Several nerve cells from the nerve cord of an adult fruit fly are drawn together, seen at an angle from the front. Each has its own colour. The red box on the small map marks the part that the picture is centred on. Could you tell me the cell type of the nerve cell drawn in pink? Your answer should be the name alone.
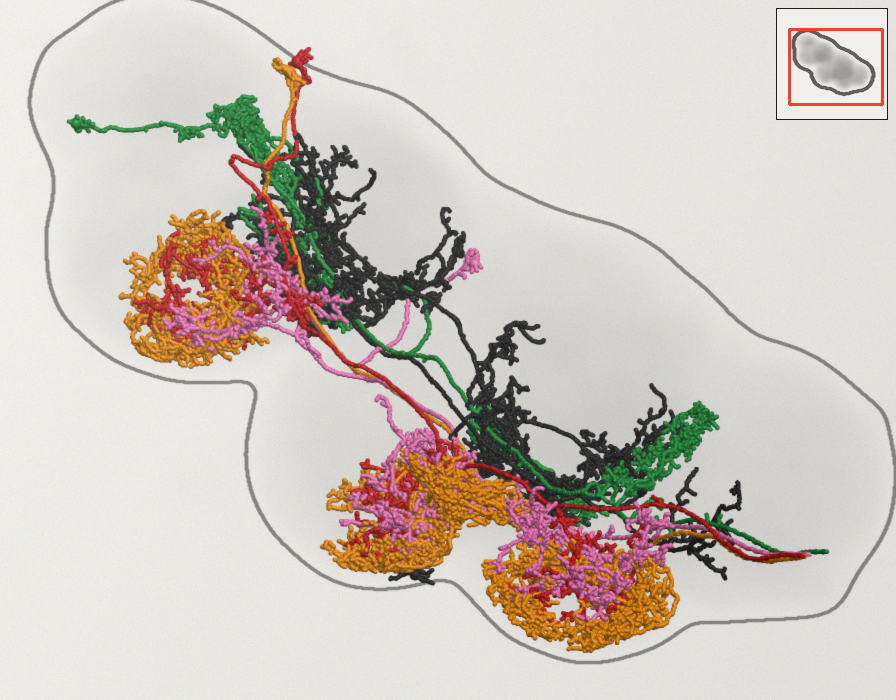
AN09B003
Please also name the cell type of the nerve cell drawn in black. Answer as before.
IN05B010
